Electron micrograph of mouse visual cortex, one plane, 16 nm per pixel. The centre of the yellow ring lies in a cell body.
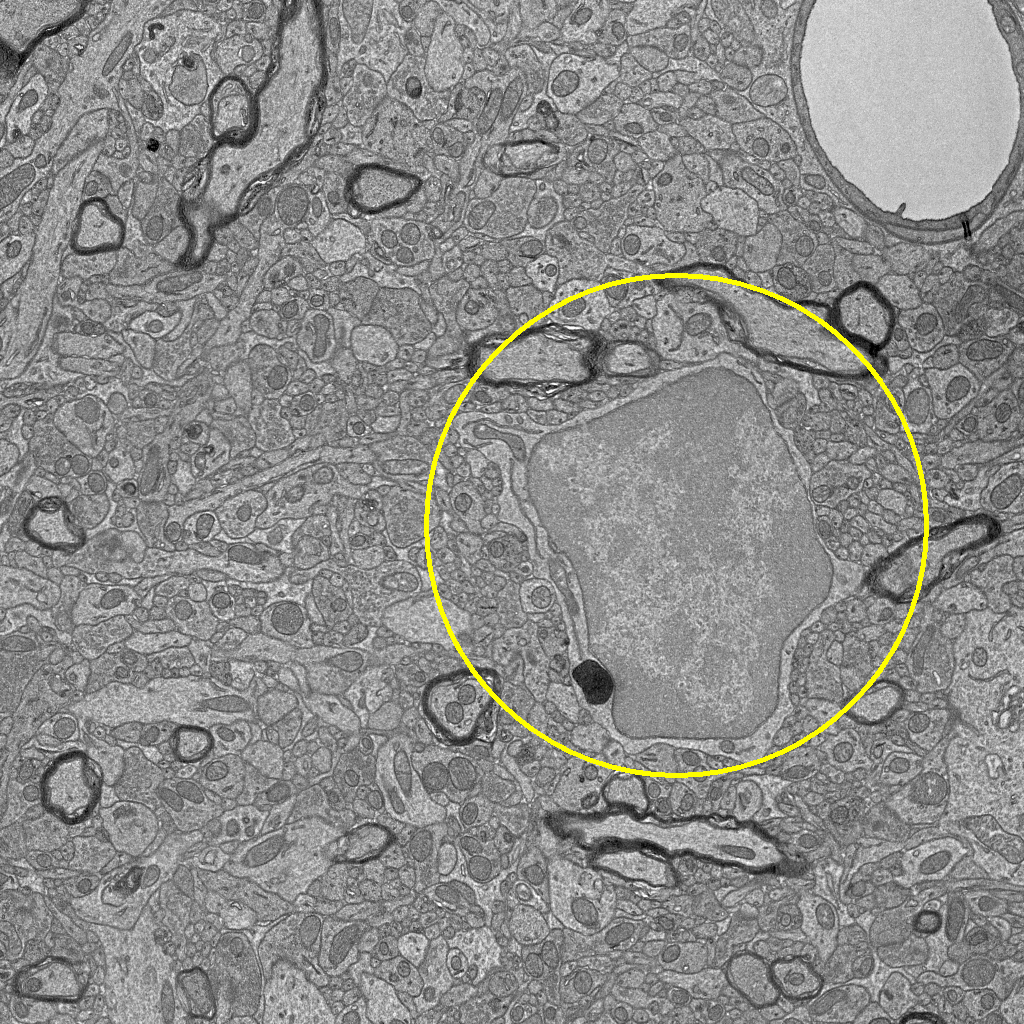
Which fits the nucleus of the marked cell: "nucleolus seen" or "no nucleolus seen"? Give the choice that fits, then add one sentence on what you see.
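No nucleolus seen. No distinct nucleolus can be seen in the central profile.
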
